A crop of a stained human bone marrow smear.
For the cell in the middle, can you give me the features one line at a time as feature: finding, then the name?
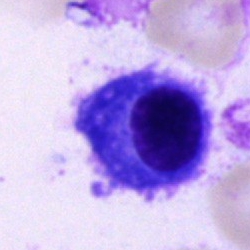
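Cytoplasm: widest band off to the left of the nucleus
Granules: no distinct purple ones
Edge: ragged, small blebs and fragments along it
Outline: roughly oval overall
Name: plasma cell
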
